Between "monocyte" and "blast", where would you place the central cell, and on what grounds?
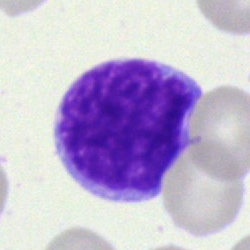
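This is a blast. First, the amount of cytoplasm: it is only a scant rim, widest along the lower left of the cell.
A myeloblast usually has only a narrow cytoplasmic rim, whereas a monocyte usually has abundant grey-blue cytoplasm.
That scant rim sides with blast rather than monocyte. Next, colour: the cytoplasm is pale blue. Last, contents: no granules and no vacuoles are visible in it.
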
